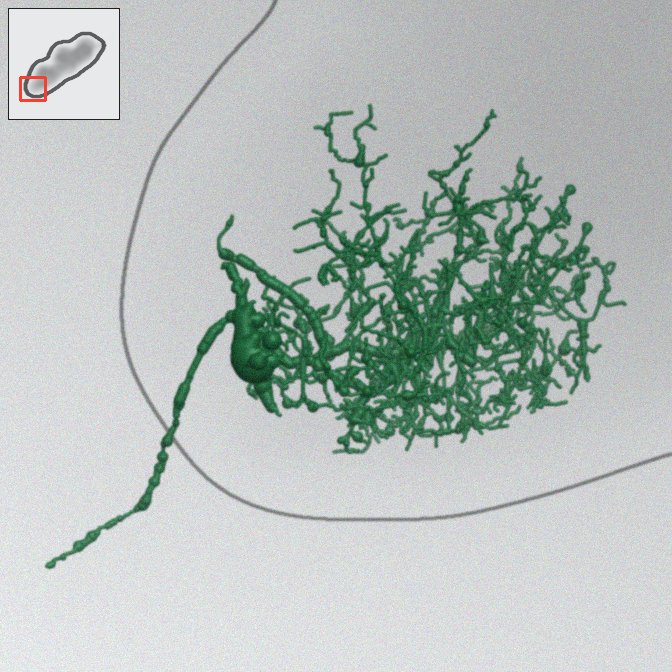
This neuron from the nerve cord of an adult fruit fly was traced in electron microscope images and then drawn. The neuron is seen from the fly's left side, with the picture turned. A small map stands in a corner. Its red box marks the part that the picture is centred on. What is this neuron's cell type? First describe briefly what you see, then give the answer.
More than a hundred branch ends can be seen. As drawn here it is wider than it is tall. It is a motor neuron of the nerve cord. It is of cell type MNad20.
